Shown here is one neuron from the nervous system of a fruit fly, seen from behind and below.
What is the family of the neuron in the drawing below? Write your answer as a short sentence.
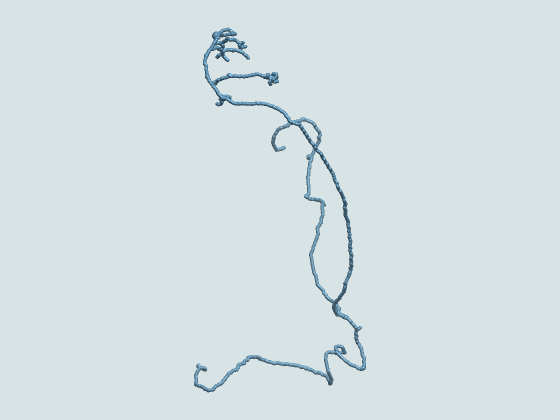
The family is class Kenyon Cell.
